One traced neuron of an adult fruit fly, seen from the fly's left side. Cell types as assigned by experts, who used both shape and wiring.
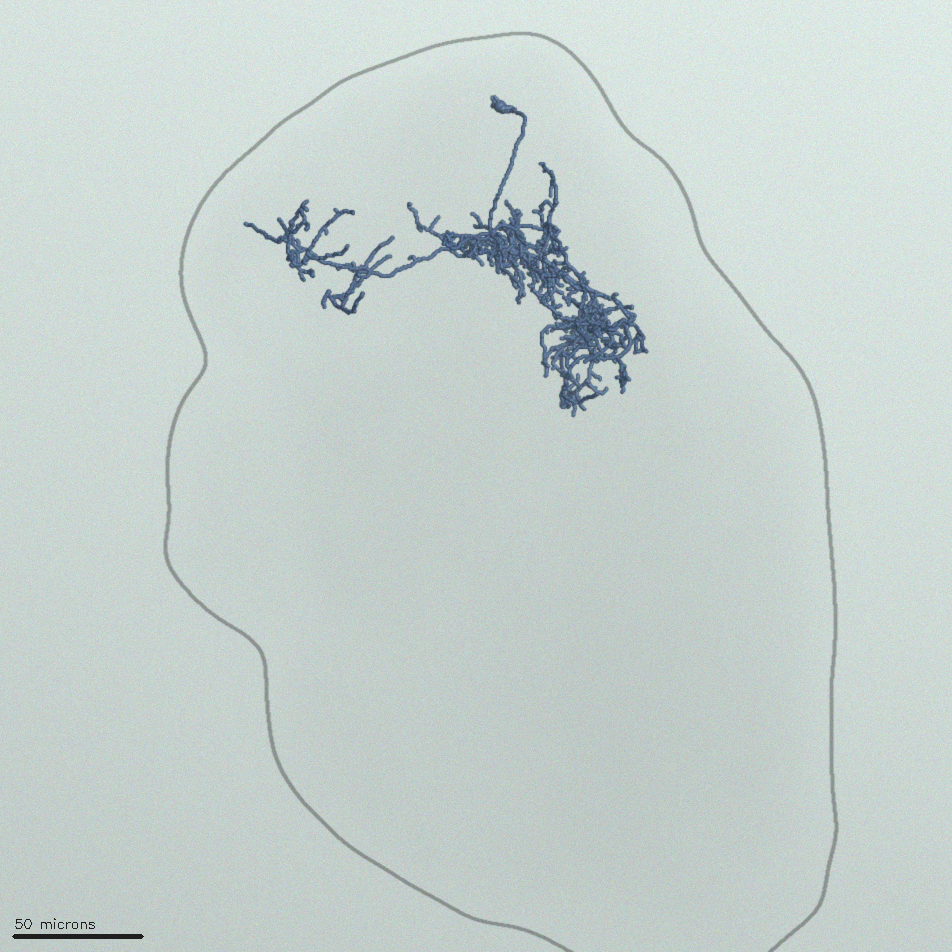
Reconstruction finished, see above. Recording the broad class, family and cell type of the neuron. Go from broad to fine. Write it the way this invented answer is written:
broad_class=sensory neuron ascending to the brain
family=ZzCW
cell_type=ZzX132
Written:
broad_class=central-brain intrinsic neuron
family=hemilineage SMPp&v1_posterior
cell_type=CL175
